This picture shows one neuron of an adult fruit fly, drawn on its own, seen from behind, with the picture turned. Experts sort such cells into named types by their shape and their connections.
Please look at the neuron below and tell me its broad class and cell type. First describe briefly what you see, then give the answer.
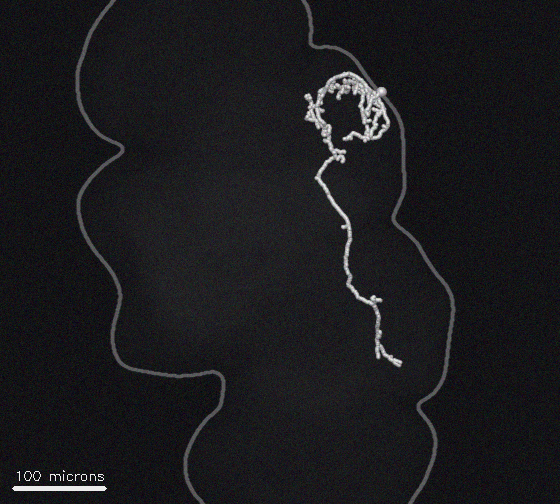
From top to bottom in the picture it spans about 350 microns. In this view it is more than twice as tall as it is wide. This is a central-brain intrinsic neuron. It is of cell type SLP375.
